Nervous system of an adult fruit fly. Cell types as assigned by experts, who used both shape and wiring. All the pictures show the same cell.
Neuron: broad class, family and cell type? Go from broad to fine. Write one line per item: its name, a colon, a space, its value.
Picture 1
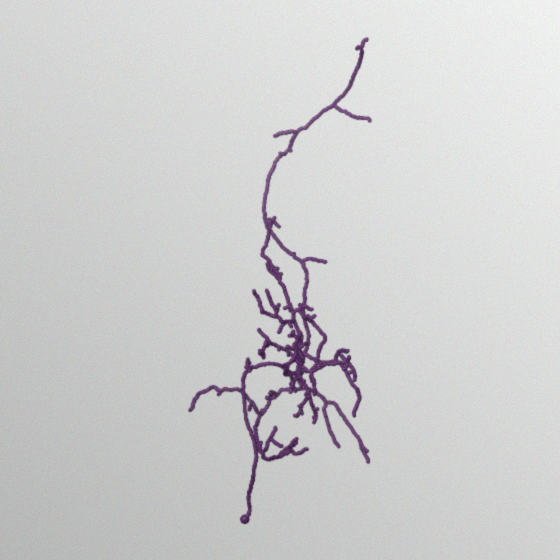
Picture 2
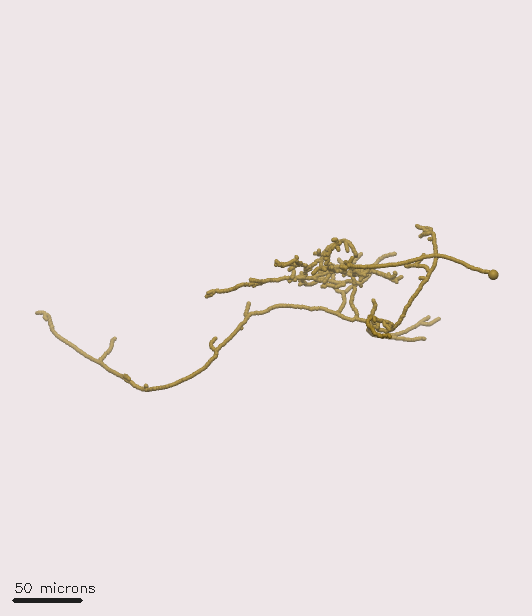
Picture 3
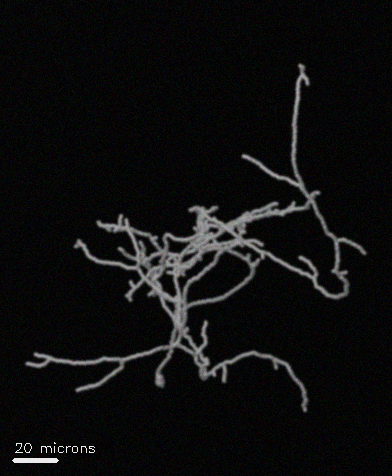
broad class: nerve-cord intrinsic neuron
family: hemilineage 12B
cell type: IN12B042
